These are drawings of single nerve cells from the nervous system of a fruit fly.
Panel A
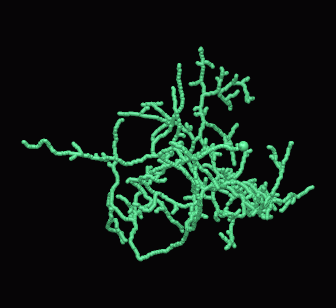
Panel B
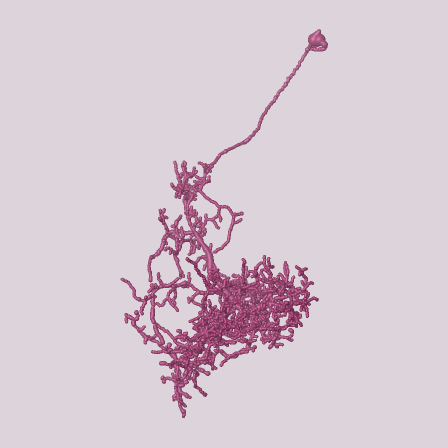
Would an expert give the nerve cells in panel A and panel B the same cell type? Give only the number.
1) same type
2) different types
2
